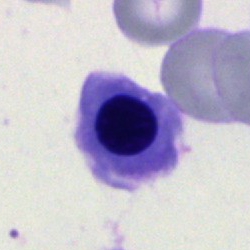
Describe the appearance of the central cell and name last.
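Look first at the edge: the outline is irregular, with blunt bulges along it. A moderate rim of cytoplasm runs around the whole nucleus. That cytoplasm is purple-blue, and you won't find any granules in it. This cell is an erythroblast.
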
